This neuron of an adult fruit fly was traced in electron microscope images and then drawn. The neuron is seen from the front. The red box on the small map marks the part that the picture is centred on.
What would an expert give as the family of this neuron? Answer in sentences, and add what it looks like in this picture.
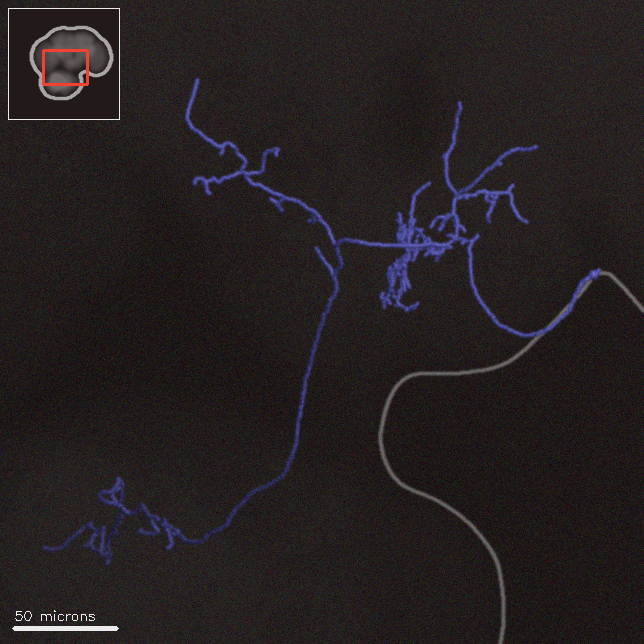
Its family is hemilineage LB7. It is a descending neuron. Its cell body lies on the right of the picture. From left to right in the picture it spans about 250 microns. The picture shows dozens of branch ends.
